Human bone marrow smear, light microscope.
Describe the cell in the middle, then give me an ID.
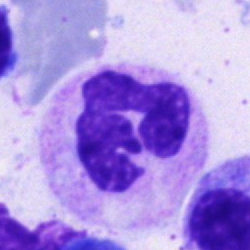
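Taking the points in order: the outline is round and smooth; the chromatin is dense, dark purple and coarsely clumped; no nucleoli are visible in the nucleus; the cytoplasm is pale pinkish-lilac. The cell is a segmented neutrophil.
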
